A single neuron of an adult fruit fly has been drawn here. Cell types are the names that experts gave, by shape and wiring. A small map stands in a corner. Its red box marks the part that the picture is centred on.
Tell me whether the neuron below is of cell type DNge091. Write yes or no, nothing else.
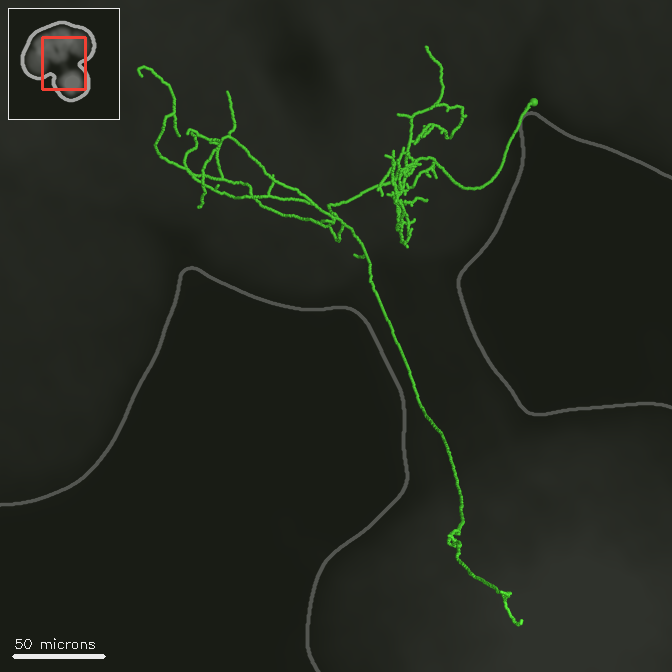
no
